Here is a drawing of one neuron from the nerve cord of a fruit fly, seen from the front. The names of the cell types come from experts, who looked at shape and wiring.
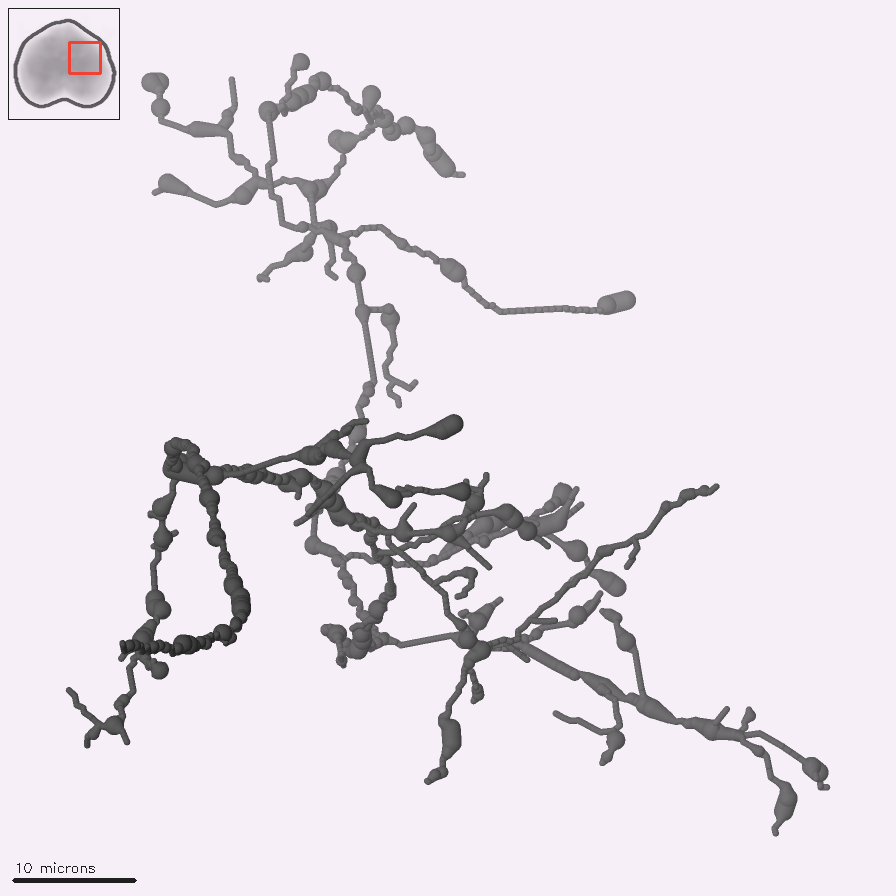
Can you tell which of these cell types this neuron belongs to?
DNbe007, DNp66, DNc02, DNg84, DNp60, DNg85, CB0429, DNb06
DNbe007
